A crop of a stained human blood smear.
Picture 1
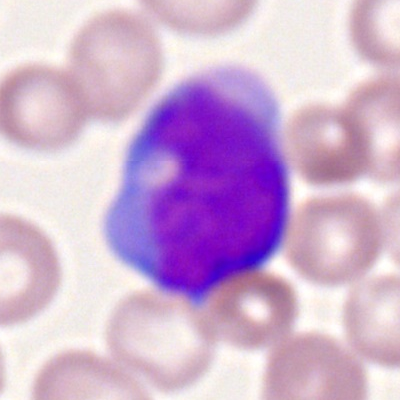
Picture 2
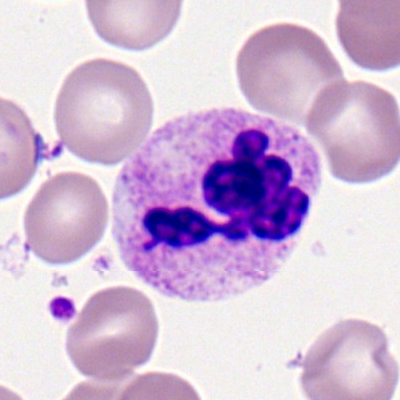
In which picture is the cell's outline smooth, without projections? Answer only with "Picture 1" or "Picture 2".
Picture 2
